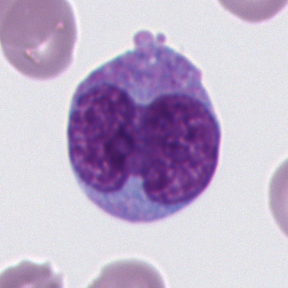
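Atypical promyelocyte in the middle, outline round to slightly oval, smooth except at the top edge. The deepest notch between its two nuclear lobes lies at the nucleus's lower edge. Cytoplasm above the nucleus holds fine purplish granules; no vacuoles are visible.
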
